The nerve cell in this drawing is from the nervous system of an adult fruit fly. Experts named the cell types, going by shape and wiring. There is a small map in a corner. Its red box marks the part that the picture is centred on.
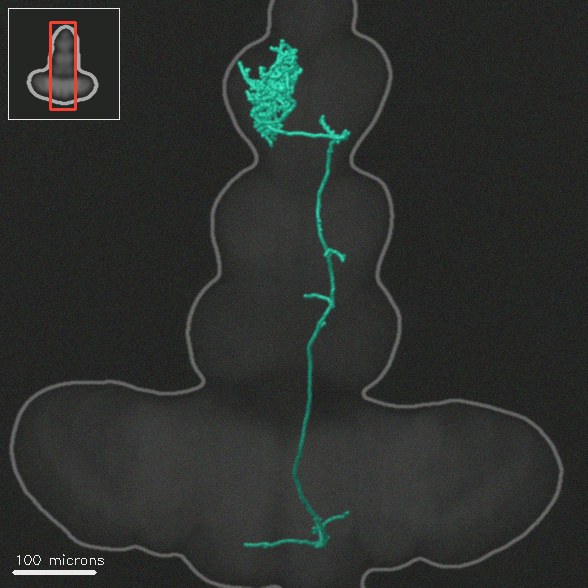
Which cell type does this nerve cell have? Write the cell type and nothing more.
ANXXX145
